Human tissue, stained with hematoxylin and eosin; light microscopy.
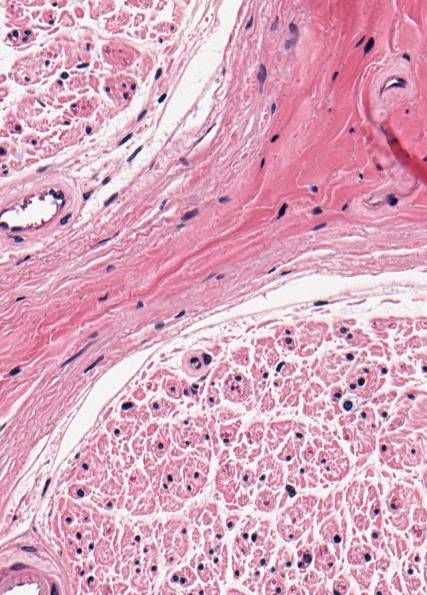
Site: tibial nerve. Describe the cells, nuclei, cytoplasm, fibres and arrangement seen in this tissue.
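Two rounded bundles of fibres, cut in cross-section, occupy the lower right and upper left. Between them a connective tissue band runs diagonally from lower left to upper right: dense, deeply pink, wavy collagen with scattered elongated dark nuclei. No fat cells are present anywhere.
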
